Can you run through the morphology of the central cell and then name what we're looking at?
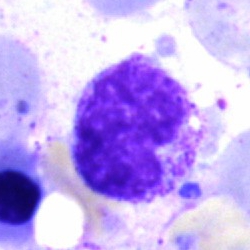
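Most of the cell is filled by the nucleus, leaving only a narrow rim of cytoplasm that is widest on the right side. Many fine pinkish-purple granules lie in this cytoplasm, and between them it is pale and nearly colourless. The picture is soft and blurred, so fine detail is not sharp. The cell is a metamyelocyte.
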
